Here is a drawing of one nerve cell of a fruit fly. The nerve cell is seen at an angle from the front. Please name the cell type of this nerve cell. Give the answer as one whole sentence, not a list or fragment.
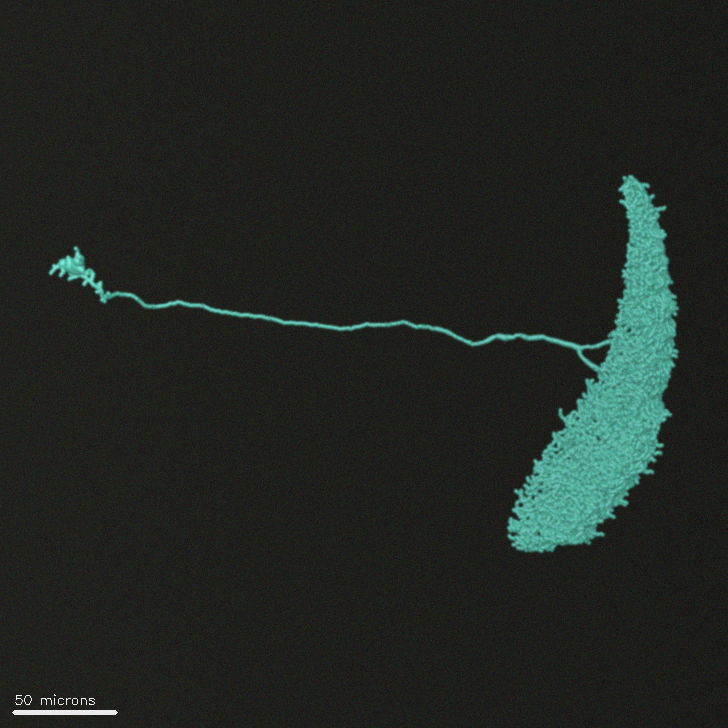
It is LT33 that is the cell type of the nerve cell.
